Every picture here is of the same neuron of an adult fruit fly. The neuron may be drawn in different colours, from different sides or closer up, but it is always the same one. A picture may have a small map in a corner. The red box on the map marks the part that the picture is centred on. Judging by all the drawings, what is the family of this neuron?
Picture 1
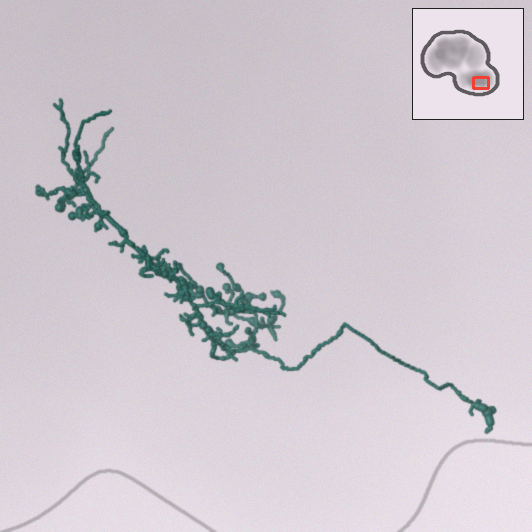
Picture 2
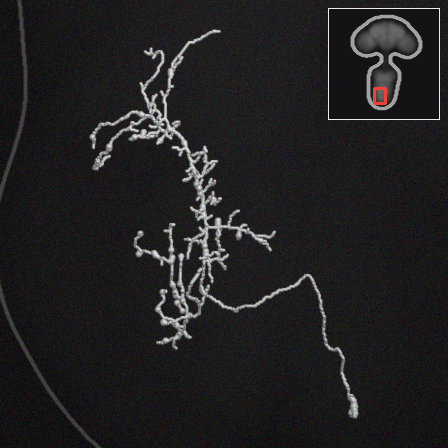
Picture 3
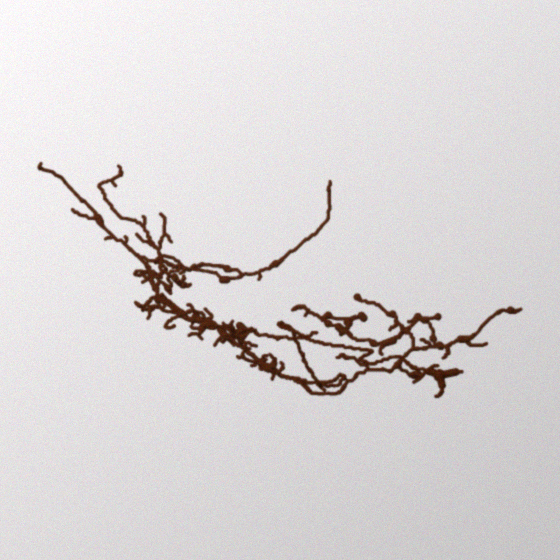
hemilineage 14A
